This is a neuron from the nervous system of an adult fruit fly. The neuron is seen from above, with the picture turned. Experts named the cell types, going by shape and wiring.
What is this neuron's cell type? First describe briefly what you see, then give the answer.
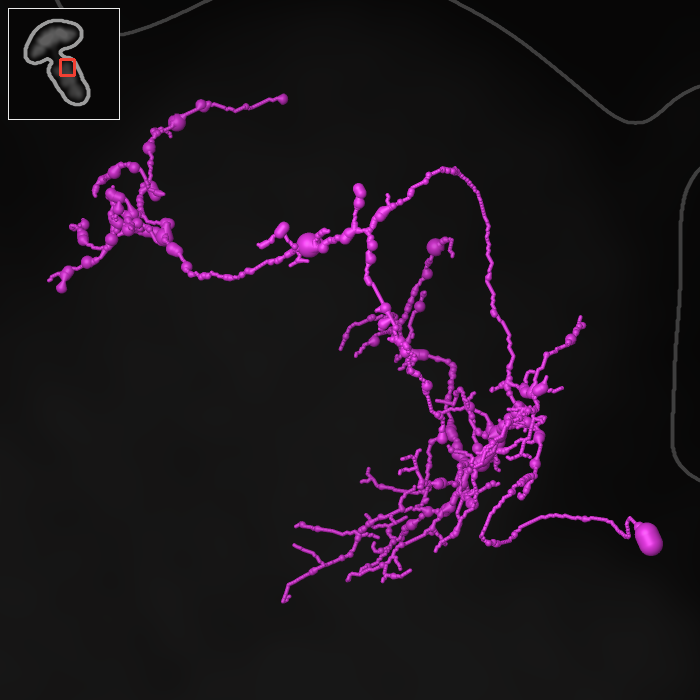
It is in the nerve cord and does not reach the brain. Its cell body lies at the lower right of the picture. Dozens of branch ends can be seen. Its broad class is nerve-cord intrinsic neuron. Its cell type is IN03A080.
